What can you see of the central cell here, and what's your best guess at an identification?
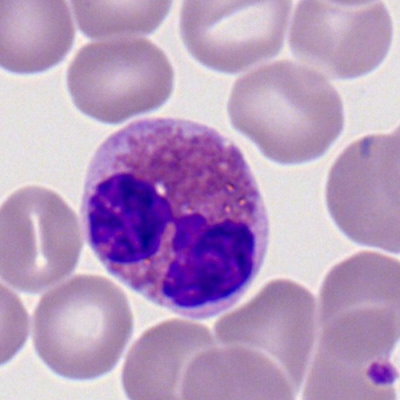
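Coarse pinkish-orange granules pack the cytoplasm. The outline is round to slightly oval and smooth, with no projections from the surface. Nuclear lobes lie on the left side and at the lower right. The cell is an eosinophil.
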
